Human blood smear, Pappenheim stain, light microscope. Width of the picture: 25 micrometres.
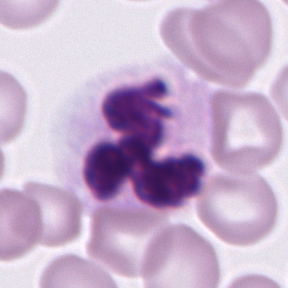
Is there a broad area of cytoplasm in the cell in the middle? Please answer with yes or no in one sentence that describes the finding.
Yes, around the nucleus lies a broad area of cytoplasm.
